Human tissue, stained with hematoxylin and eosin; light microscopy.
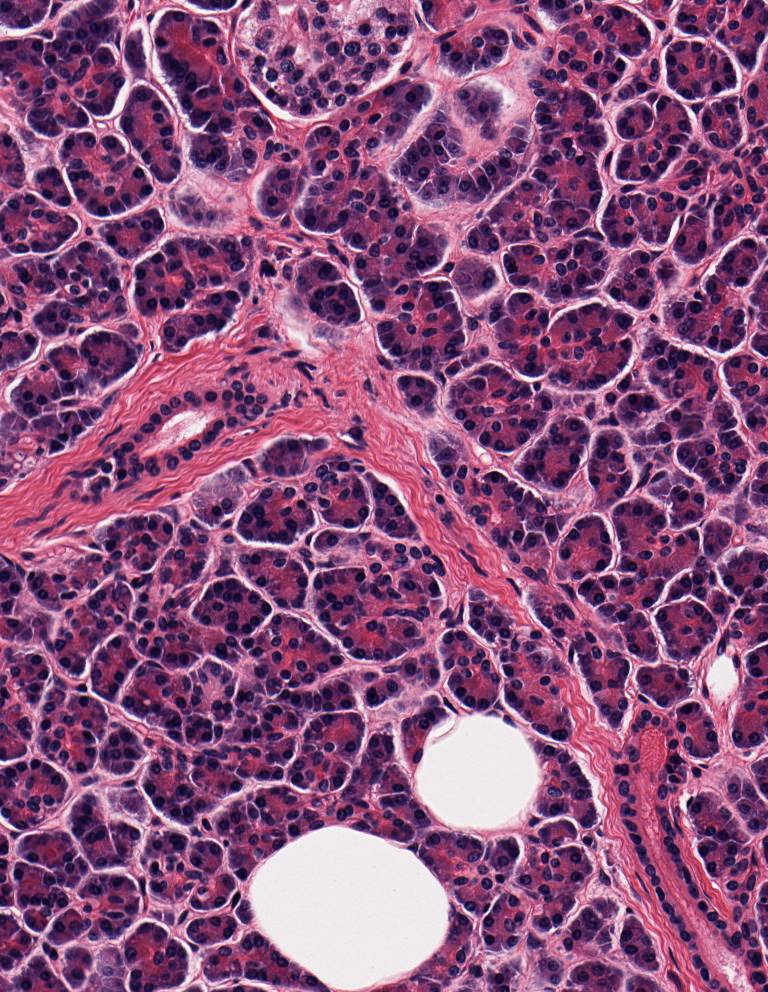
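Pancreas: small rounded acini pack the field, crossed by a band of pink fibrous tissue running diagonally from left edge to lower right. Acinar cells have purple basal cytoplasm and pink granular cytoplasm toward each acinus's centre, with round, dark nuclei near its outer edge. Two round empty spaces lie in the lower centre, the lower one larger.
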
